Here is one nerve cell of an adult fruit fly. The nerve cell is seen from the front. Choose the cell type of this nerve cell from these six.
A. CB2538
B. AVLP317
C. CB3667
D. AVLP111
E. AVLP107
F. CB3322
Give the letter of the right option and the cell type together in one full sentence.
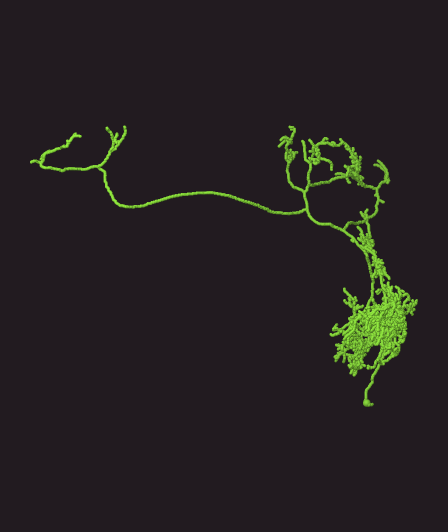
The nerve cell is typed as AVLP317, which is listed in option B.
